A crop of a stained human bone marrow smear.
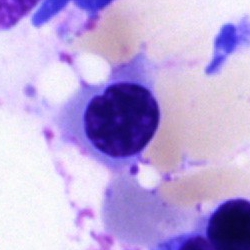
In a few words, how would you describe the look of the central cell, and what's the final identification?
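Look first at the nucleus: its chromatin is dark purple and gathered into coarse clumps. You won't find a distinct nucleolus in it. Around it runs a moderate rim of pale blue cytoplasm. Follow that rim outward and you'll see its edge is faint and irregular where it meets the surrounding red cells. This cell is an erythroblast.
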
